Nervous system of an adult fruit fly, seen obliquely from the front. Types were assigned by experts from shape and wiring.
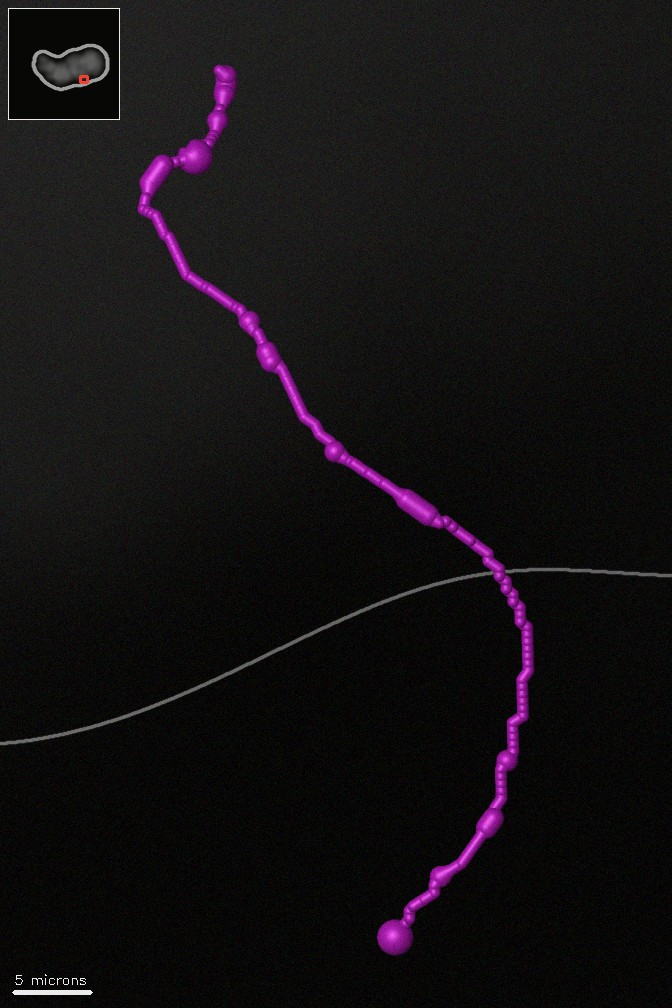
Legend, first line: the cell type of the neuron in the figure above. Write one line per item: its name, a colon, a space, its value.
cell type: BM_InOm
